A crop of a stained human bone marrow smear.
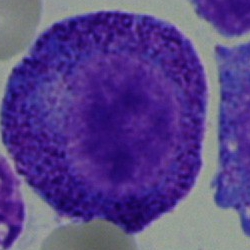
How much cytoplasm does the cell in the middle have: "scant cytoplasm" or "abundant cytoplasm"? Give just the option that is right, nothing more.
Abundant cytoplasm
